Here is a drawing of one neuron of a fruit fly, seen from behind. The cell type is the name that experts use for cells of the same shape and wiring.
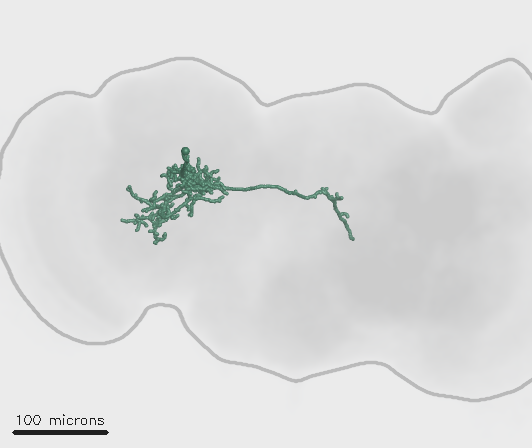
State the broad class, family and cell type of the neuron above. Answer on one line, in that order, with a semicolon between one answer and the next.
central-brain intrinsic neuron; hemilineage DL1_ventral; CL274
